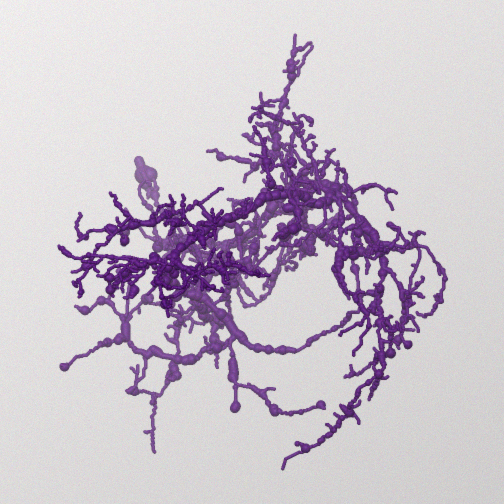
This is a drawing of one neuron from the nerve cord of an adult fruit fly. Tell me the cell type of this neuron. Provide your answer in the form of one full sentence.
This neuron is categorized as cell type INXXX468.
